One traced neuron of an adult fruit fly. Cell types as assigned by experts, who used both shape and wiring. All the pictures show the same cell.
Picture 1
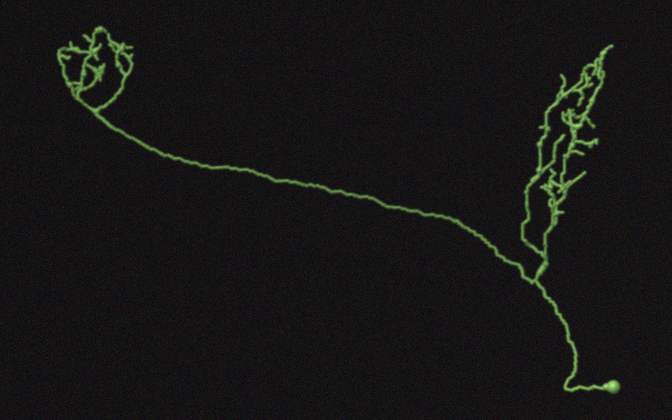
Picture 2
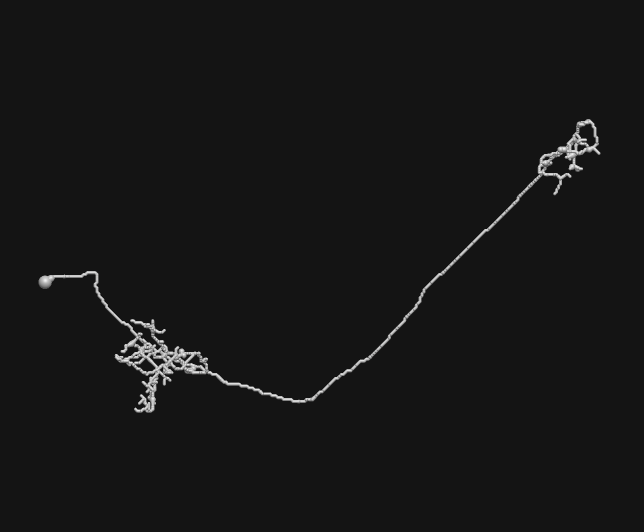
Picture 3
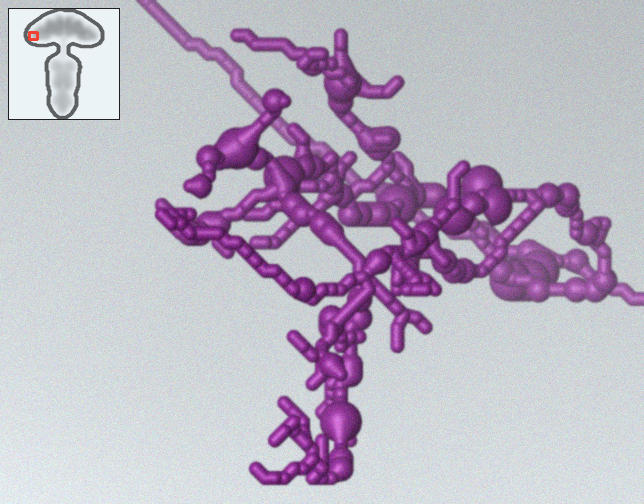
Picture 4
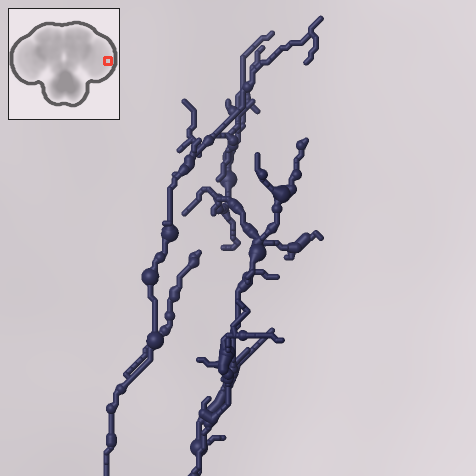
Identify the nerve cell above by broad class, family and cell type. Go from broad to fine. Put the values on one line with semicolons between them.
optic-lobe intrinsic neuron; Tm; Tm33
